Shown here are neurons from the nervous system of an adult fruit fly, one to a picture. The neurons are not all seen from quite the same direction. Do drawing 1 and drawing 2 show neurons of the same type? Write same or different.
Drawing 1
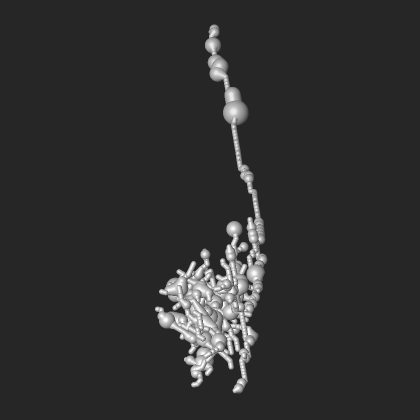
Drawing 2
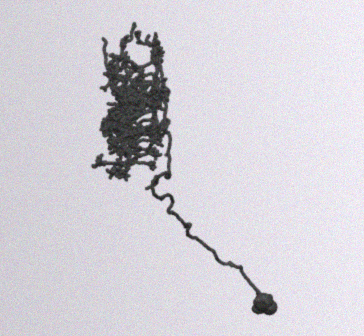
same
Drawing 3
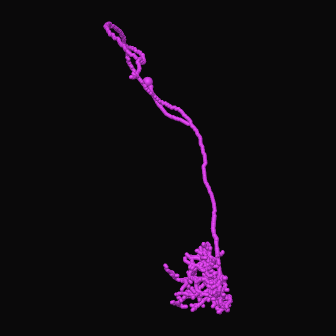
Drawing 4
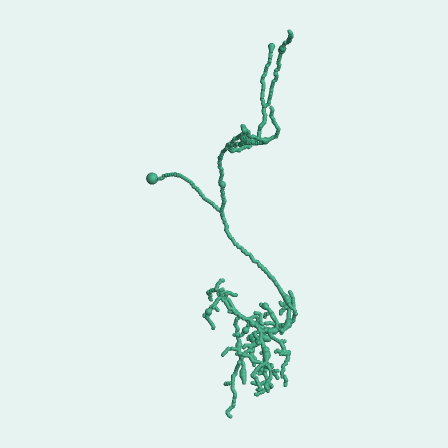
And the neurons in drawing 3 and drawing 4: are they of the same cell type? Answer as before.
same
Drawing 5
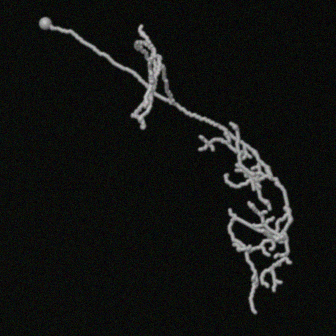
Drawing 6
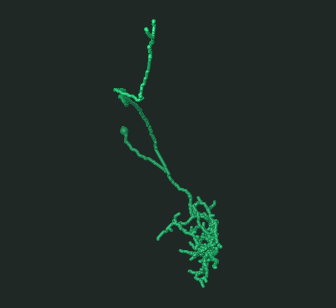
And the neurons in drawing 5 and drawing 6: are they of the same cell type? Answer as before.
same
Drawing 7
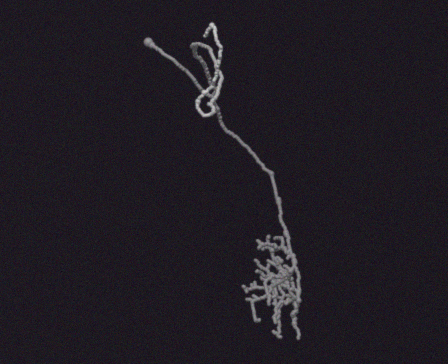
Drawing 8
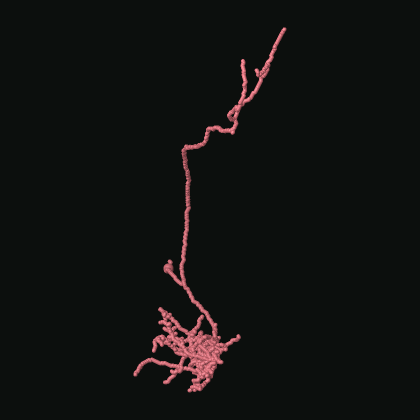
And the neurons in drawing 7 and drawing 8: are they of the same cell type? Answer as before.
same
